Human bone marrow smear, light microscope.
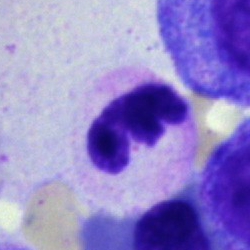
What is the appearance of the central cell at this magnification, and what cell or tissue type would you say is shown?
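Follow the nucleus: it curves into a horseshoe-like band with lumpy bulges along it. Its chromatin is dense, dark purple and clumped. Around it the cytoplasm is plentiful and pale pinkish-lilac, with fine pinkish-violet granules scattered through. This is a segmented neutrophil.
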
